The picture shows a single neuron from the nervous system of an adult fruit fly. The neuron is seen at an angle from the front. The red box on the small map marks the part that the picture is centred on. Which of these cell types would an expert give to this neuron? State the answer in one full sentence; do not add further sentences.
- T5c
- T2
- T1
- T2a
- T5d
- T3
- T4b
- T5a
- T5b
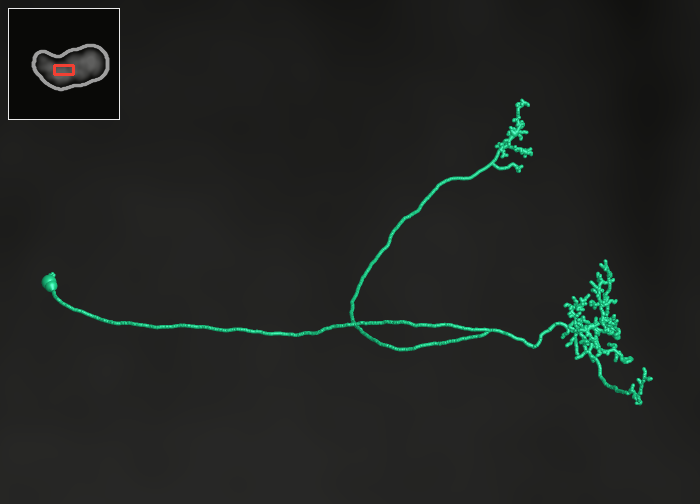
The neuron is of cell type T2a.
